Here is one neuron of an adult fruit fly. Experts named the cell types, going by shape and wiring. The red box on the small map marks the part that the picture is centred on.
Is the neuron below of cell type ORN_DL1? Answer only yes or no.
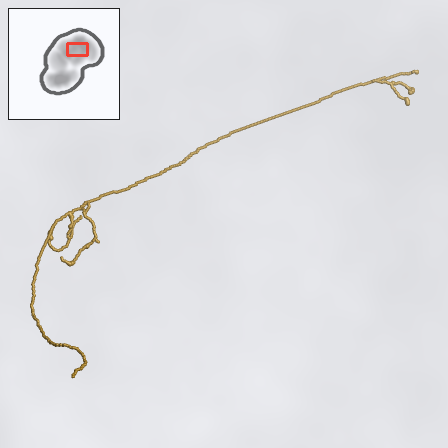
yes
